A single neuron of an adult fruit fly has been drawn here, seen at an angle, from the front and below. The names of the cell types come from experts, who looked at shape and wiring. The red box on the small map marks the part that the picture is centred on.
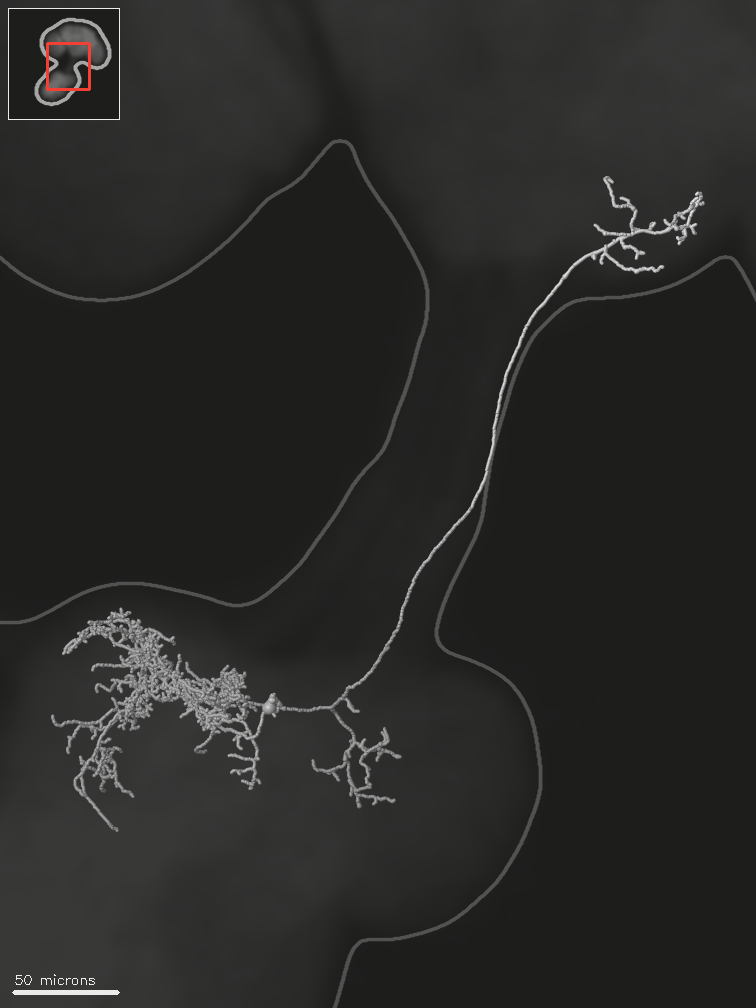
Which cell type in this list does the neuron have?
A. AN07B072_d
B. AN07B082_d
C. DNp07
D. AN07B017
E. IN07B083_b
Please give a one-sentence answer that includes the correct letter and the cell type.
Under cell type, the neuron is listed as AN07B017, option D.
